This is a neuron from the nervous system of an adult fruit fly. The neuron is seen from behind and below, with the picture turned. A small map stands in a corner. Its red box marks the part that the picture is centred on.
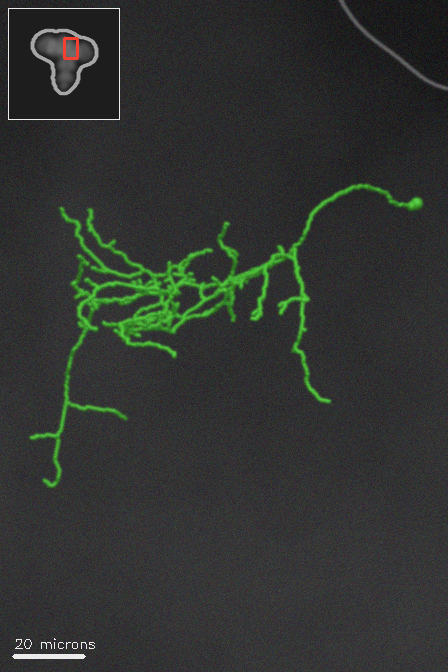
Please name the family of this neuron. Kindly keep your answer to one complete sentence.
Within family hemilineage LALa1_anterior is found this neuron.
